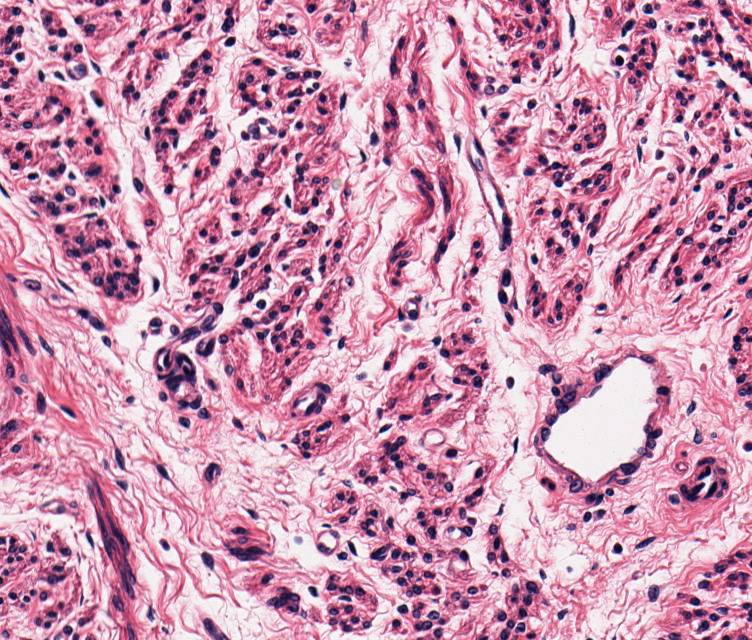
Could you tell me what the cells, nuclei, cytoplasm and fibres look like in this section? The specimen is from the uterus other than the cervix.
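Looking at the nests first, their cells have small, round to oval, darkly staining nuclei. Their cytoplasm is pink, eosinophilic. Between the nests, the stroma seems loose and pale, with thin wavy pink fibres and clear spaces among them. And near the lower left corner, a band of denser pink fibres carrying elongated nuclei runs obliquely.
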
